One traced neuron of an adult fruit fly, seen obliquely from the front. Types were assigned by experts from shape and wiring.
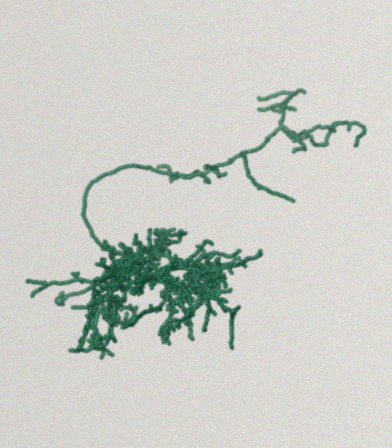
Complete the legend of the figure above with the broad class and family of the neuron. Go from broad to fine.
nerve-cord intrinsic neuron; hemilineage 12A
